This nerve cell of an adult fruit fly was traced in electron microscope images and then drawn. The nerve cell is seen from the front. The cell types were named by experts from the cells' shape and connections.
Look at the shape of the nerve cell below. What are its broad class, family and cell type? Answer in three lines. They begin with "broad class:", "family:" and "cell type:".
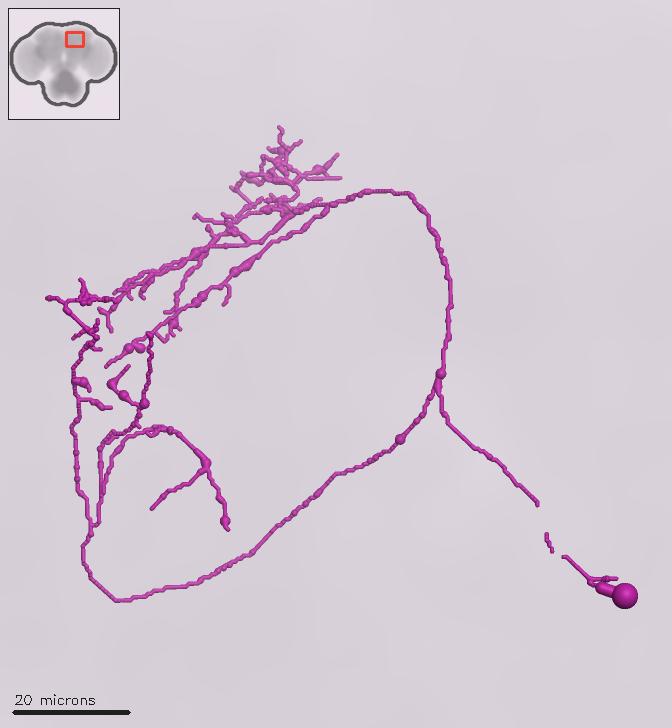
broad class: central-brain intrinsic neuron
family: hemilineage AOTUv4_dorsal
cell type: SIP003_b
